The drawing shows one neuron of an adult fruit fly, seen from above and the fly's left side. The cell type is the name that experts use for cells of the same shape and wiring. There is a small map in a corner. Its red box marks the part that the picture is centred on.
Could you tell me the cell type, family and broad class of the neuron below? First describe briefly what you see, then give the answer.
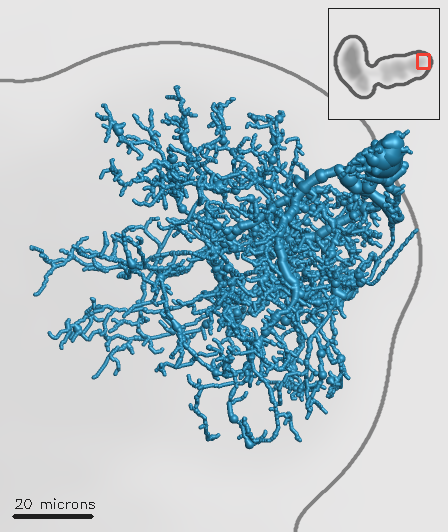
It is in the nerve cord and does not reach the brain. By the scale bar it is about 100 microns wide in this view. The picture shows more than a hundred branch ends. It is of cell type EN00B018. Its family is hemilineage 00B. Its broad class is efferent neuron of the nerve cord.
